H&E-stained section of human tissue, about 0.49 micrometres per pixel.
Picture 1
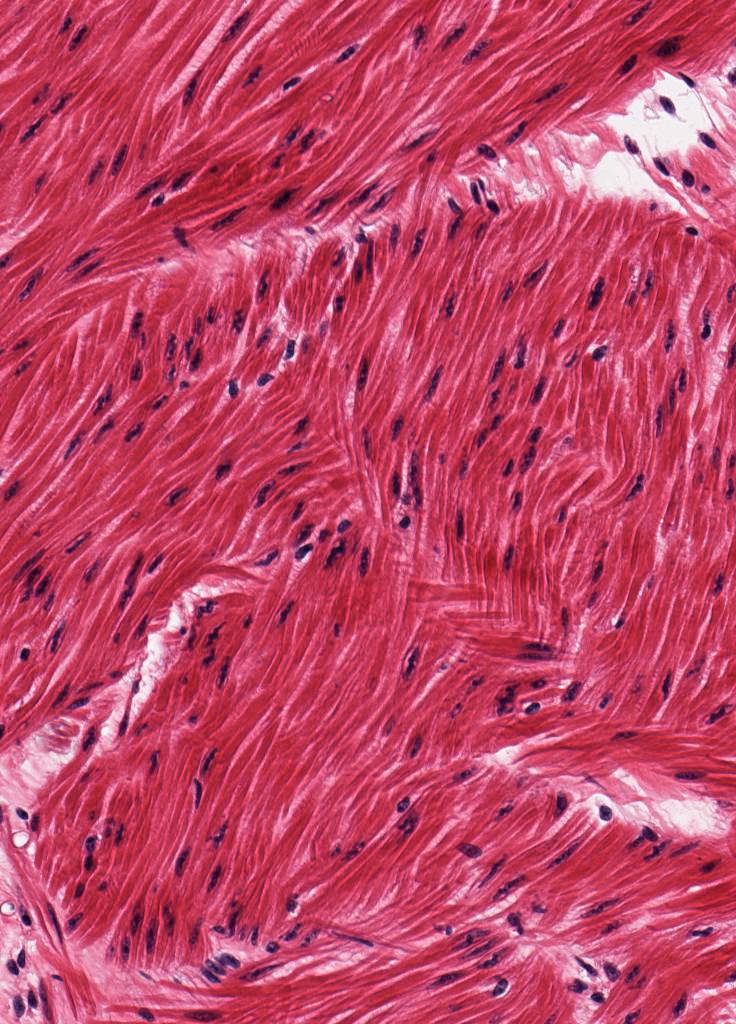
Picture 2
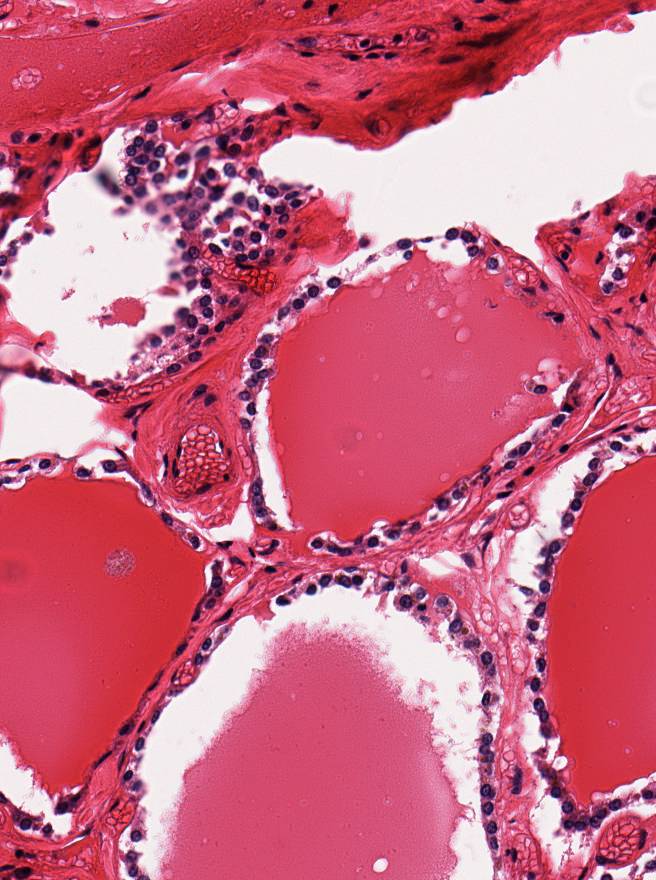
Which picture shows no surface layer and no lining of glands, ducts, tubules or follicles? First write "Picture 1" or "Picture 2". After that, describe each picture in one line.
Picture 1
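In picture 1: No epithelium, glands or lumen are present anywhere in the field.
In picture 2: Each follicle is lined by a single layer of flattened to low cuboidal cells with small, round, dark nuclei.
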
